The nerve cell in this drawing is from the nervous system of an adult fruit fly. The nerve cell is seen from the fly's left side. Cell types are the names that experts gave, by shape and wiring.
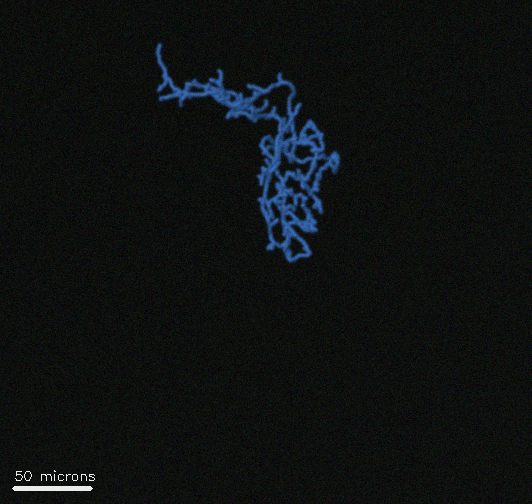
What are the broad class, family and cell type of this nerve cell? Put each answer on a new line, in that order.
visual projection neuron
hemilineage VPNp&v1_ventral
LoVP95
